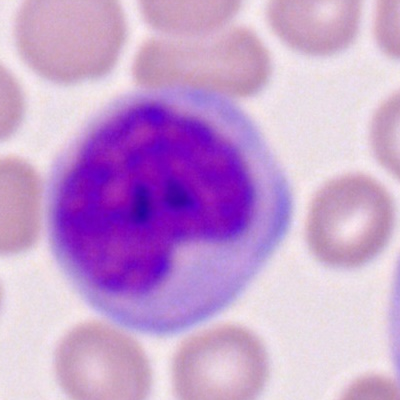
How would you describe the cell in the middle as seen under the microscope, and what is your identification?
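A deep notch marks the lower right side of the nucleus, which fills most of the cell. The outline is smooth and roughly round, and no distinct coloured granules are seen in the cytoplasm. The cell is a monocyte.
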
